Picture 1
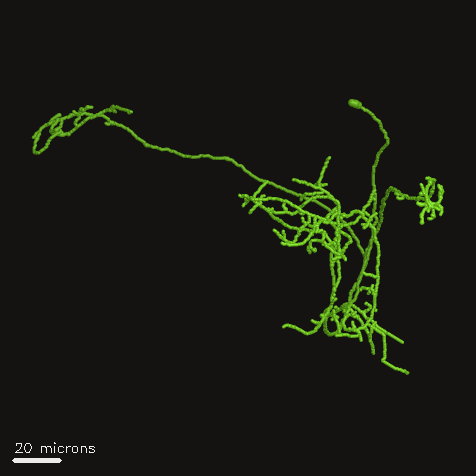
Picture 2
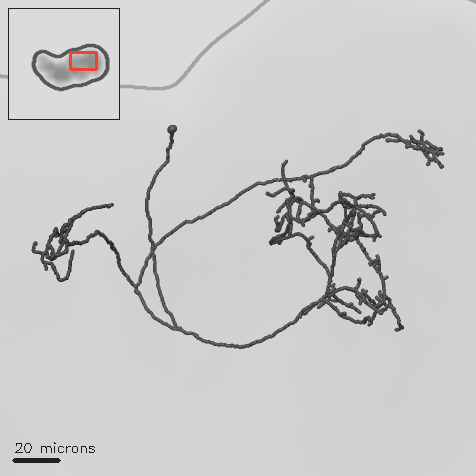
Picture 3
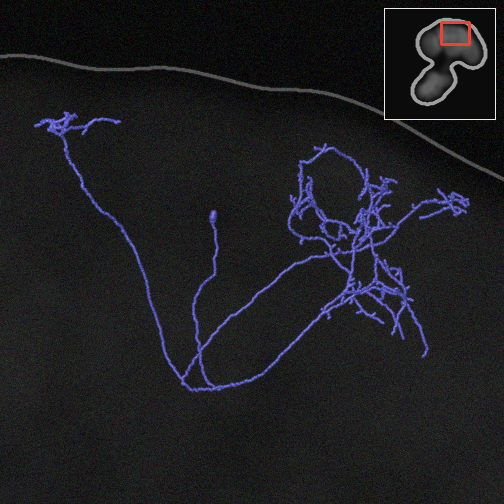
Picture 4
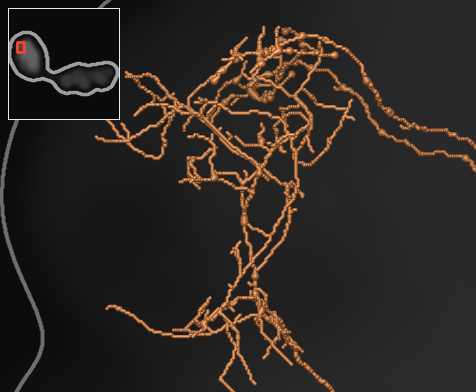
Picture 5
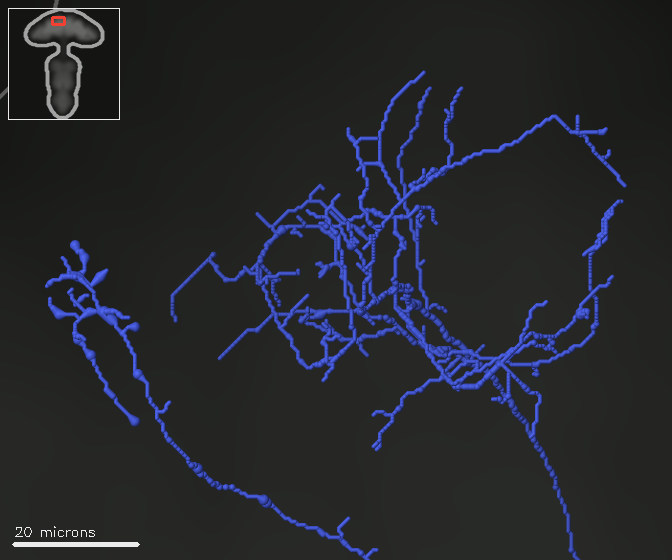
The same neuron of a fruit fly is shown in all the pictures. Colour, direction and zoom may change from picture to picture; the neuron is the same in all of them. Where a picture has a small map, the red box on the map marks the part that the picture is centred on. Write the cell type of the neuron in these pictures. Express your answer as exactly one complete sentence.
It is as SMP477 that this neuron is typed.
